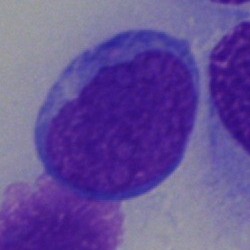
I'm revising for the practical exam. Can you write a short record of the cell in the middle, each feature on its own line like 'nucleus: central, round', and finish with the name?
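Nucleus: off-centre, toward the lower right of the cell
Cytoplasm width: narrow rim, widest at the upper left
Cytoplasm staining: blue
Paler zone: in the cytoplasm beside the nucleus, upper left
Name: blast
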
